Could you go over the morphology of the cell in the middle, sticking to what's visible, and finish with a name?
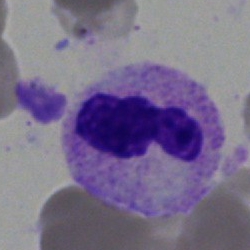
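First, the outline of the cell in the middle is round and smooth. Second, the chromatin is dense, dark purple and clumped. Third, the cytoplasm is abundant and pale lilac. With these points checked, the cell is a segmented neutrophil.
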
